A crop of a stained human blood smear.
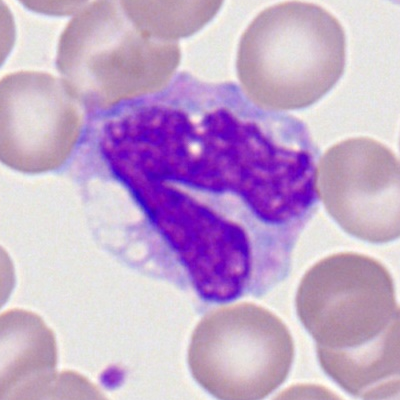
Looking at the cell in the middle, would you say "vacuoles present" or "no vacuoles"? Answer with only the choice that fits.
Vacuoles present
